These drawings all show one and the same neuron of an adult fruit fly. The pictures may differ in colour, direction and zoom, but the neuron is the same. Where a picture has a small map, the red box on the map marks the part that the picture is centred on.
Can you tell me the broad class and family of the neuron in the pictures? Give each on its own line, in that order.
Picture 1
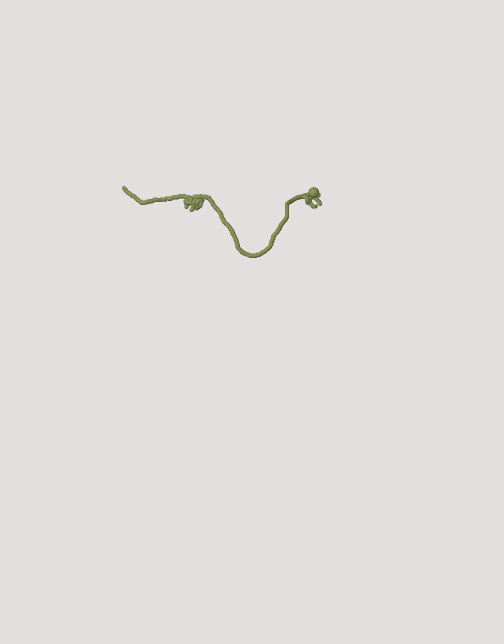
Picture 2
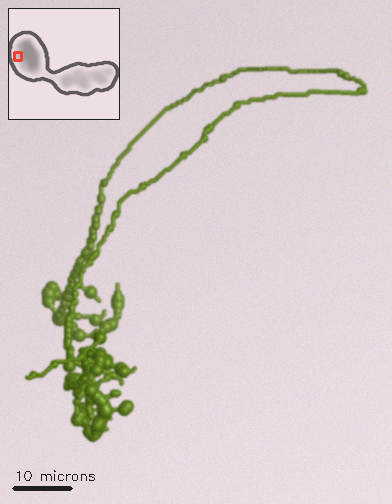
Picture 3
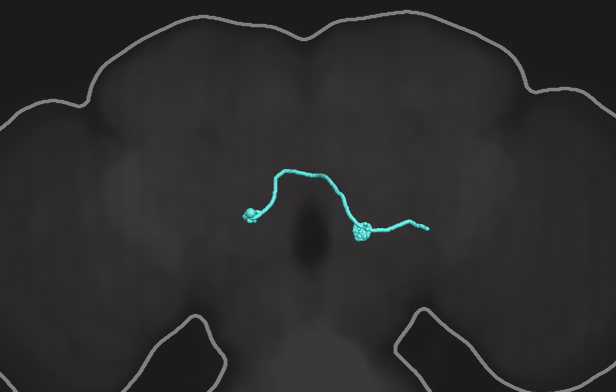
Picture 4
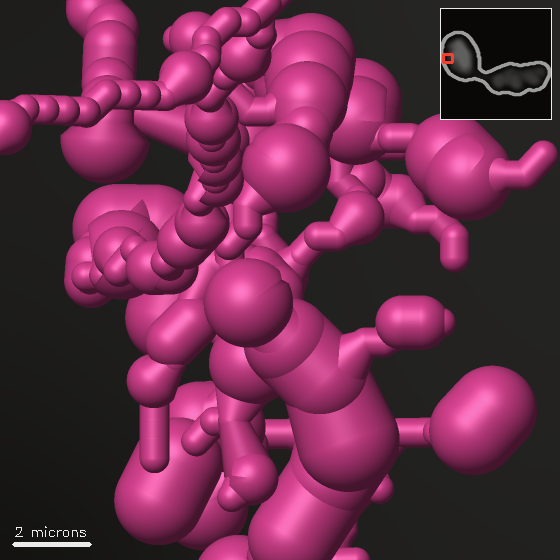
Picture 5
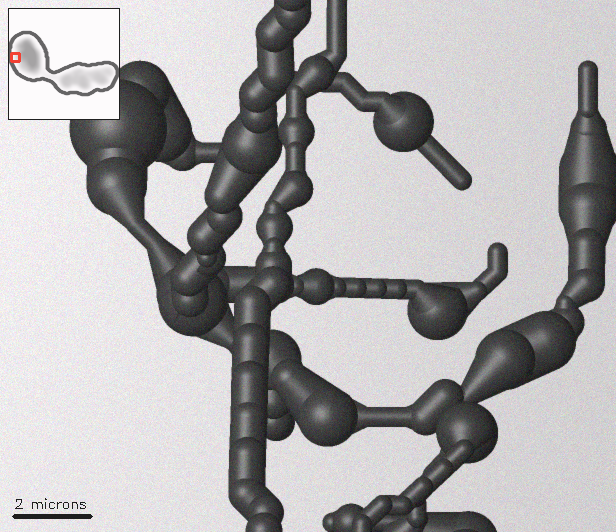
sensory neuron entering the brain
class olfactory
